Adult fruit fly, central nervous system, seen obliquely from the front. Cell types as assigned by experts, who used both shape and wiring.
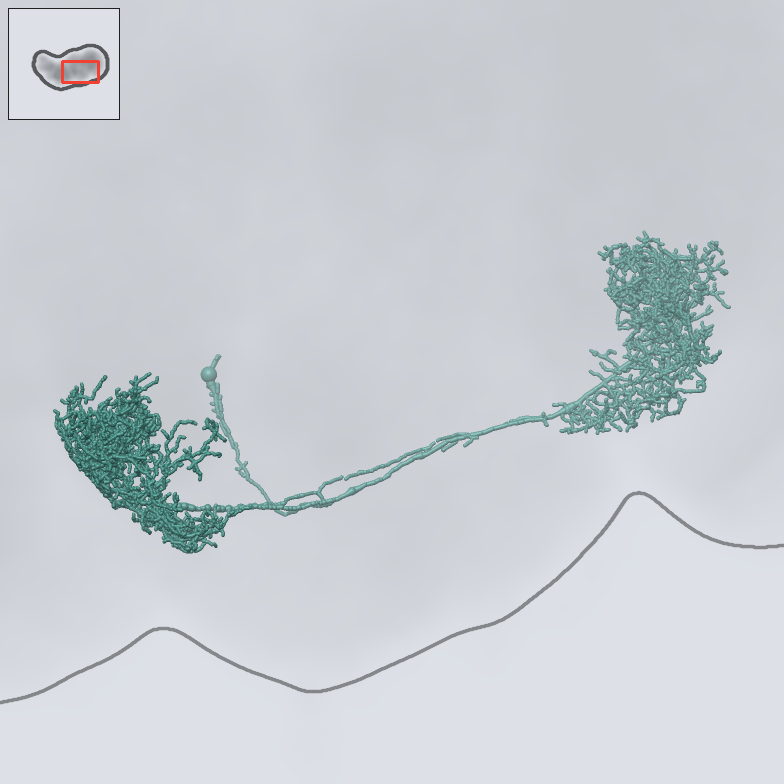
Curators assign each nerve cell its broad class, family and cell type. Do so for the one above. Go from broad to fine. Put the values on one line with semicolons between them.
central-brain intrinsic neuron; hemilineage LB0; WED190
